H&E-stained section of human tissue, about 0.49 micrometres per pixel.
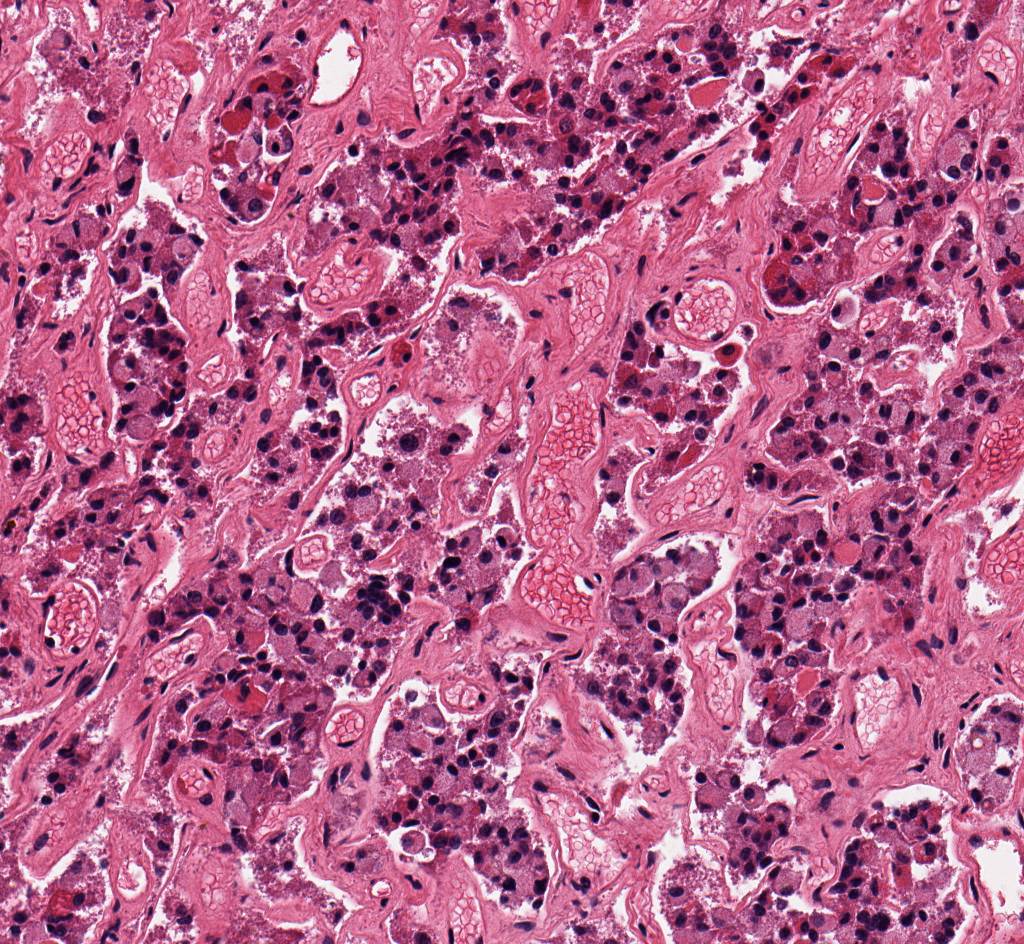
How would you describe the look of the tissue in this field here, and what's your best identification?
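Arrangement first: across the whole field, cells sit in irregular nests and clusters divided by bands of fibrous tissue. Cell shape and cytoplasm next: most nest cells are polygonal, with granular purplish-pink cytoplasm. Then the scattered cells: some, found in several places including the upper left and right, have intensely red cytoplasm. Glands and lumens: the nest cells form neither. This tissue is pituitary.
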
